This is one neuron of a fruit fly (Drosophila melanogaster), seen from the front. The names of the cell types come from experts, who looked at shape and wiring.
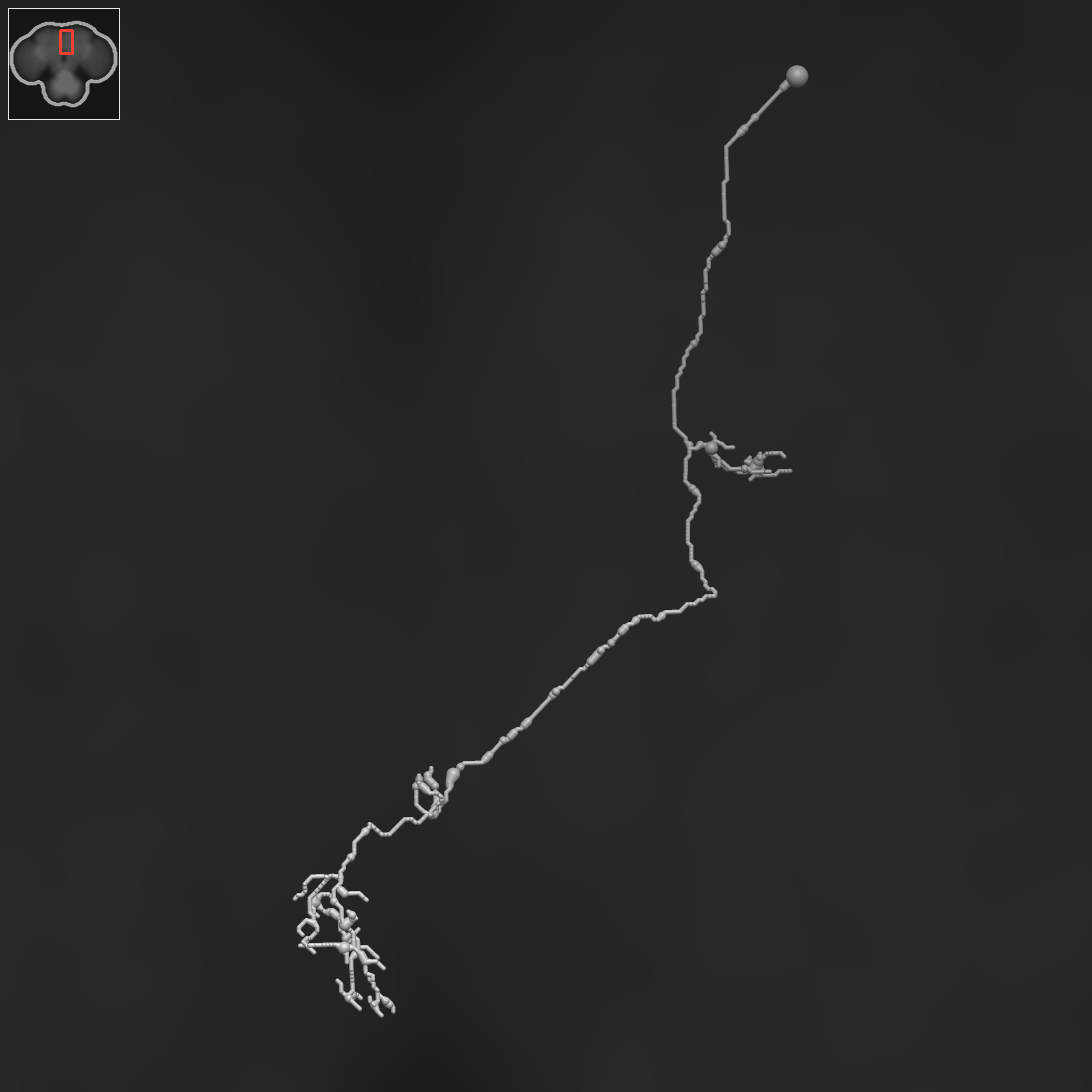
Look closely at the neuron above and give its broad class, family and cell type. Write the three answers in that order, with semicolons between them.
central-brain intrinsic neuron; class CX; PFNp_b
